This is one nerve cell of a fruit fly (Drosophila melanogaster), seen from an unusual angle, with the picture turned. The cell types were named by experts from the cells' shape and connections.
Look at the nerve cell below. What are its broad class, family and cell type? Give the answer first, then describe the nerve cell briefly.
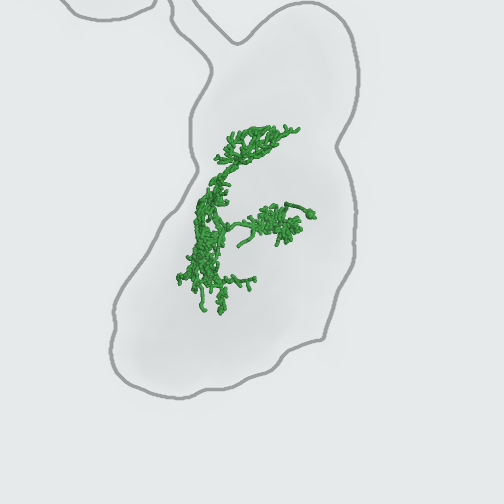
Its broad class is visual centrifugal neuron. Its family is hemilineage VESa2. Its cell type is LoVC4. The cell body can be seen in the middle of the picture. In this view it is taller than it is wide.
